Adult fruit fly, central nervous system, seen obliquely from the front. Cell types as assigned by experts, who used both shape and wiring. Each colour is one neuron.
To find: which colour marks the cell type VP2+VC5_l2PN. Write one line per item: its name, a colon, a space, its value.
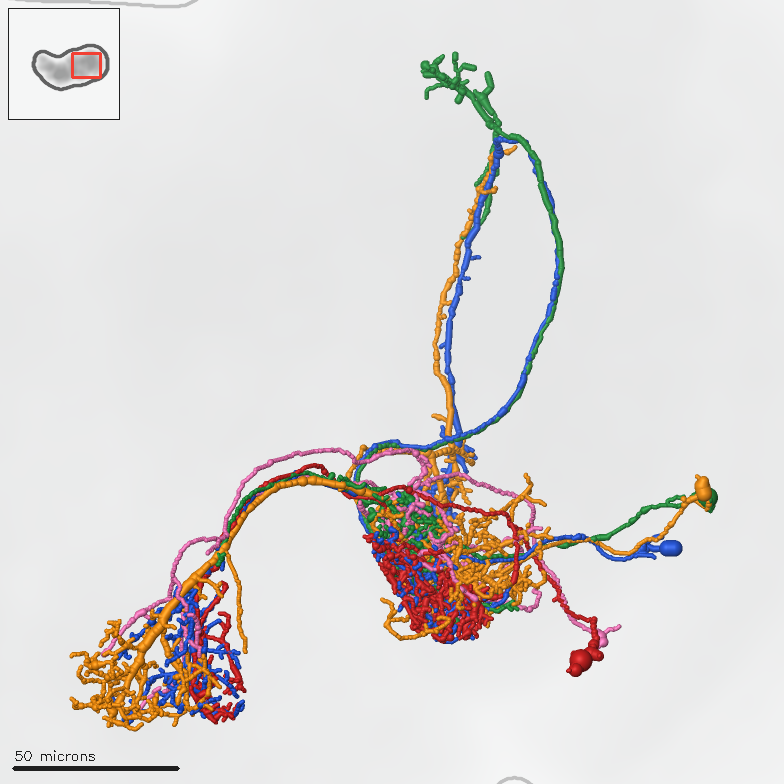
colour: blue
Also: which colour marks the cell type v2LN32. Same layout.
colour: pink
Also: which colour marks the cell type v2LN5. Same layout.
colour: red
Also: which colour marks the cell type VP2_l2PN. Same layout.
colour: green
